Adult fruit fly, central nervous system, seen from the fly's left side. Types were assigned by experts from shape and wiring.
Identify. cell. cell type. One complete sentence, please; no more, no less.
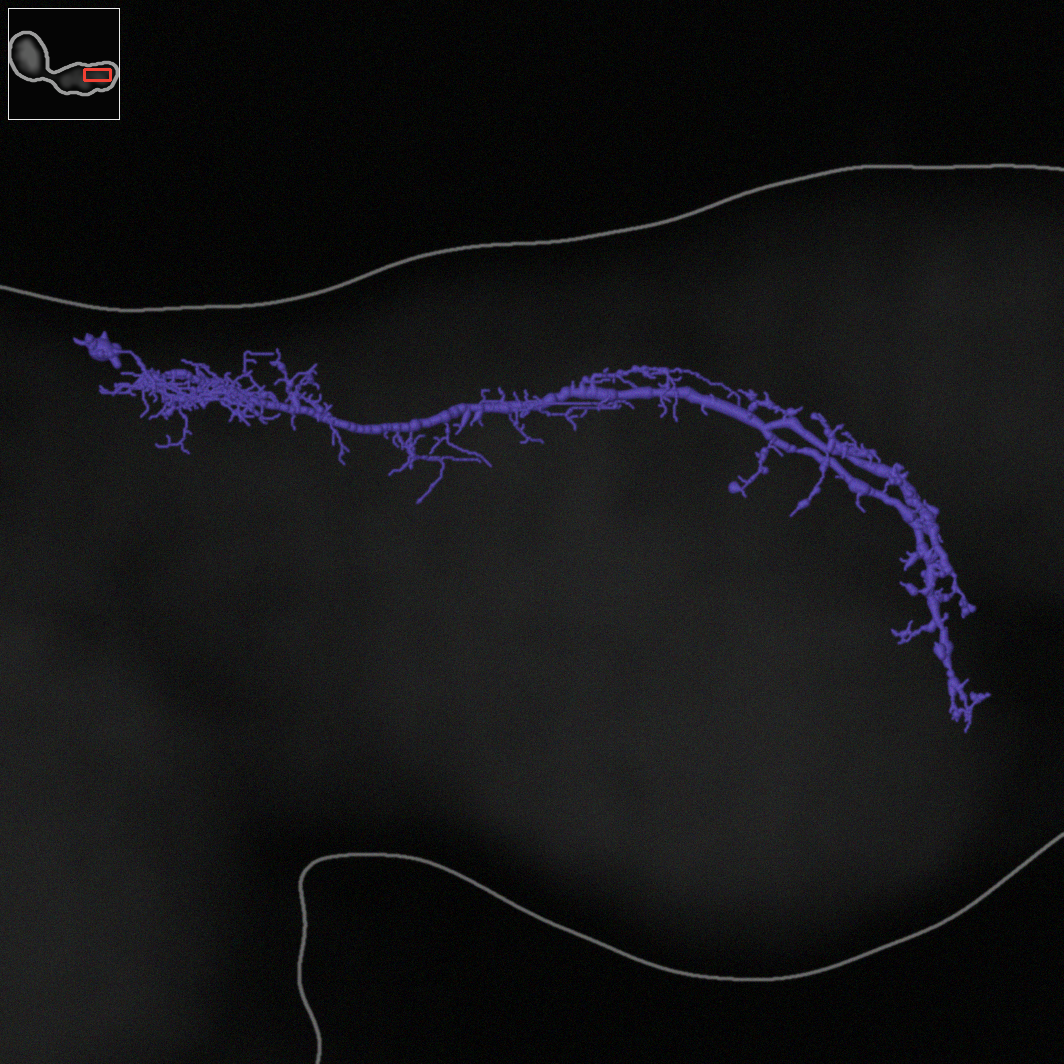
This neuron carries the cell type designation IN11A047.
